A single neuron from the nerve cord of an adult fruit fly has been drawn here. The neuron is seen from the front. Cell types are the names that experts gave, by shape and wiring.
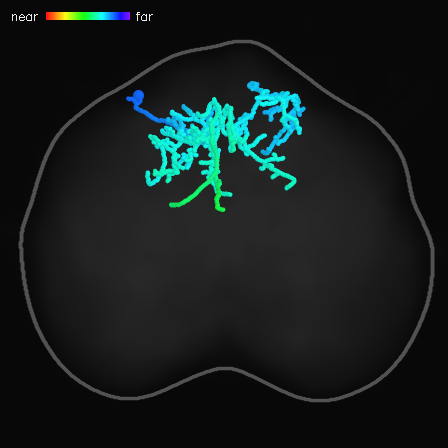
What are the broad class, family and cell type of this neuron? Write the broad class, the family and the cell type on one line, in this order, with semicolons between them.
nerve-cord intrinsic neuron; hemilineage 13B; IN13B103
